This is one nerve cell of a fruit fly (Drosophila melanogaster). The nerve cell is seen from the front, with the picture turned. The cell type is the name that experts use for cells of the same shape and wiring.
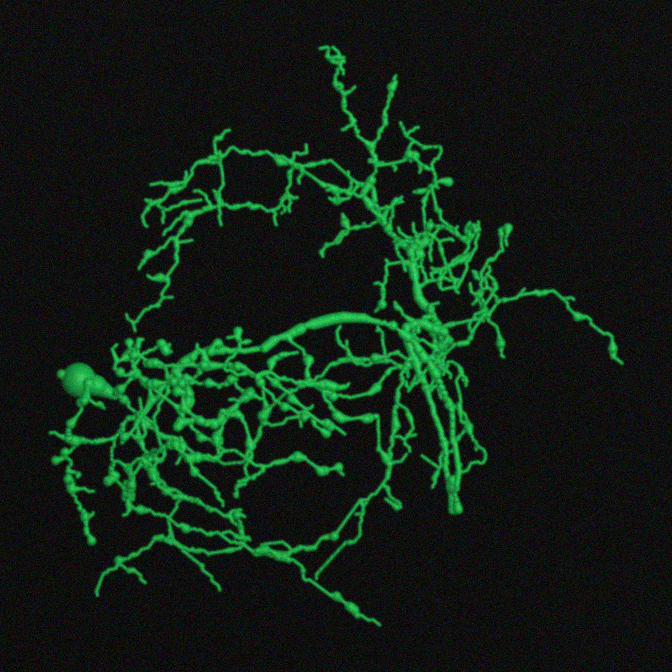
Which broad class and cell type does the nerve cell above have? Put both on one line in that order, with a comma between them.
central-brain intrinsic neuron, SLP381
